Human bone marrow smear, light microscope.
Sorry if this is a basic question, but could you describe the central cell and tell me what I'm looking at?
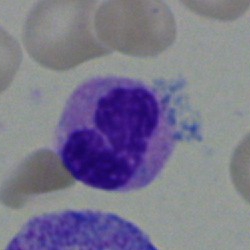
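The outline is roughly round, and its edge looks smooth. Inside, the chromatin is dense, dark purple and clumped. Around the nucleus runs a moderate rim of pale lilac-pink cytoplasm, and I can't make out any distinct granules in it. This is a band neutrophil.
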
